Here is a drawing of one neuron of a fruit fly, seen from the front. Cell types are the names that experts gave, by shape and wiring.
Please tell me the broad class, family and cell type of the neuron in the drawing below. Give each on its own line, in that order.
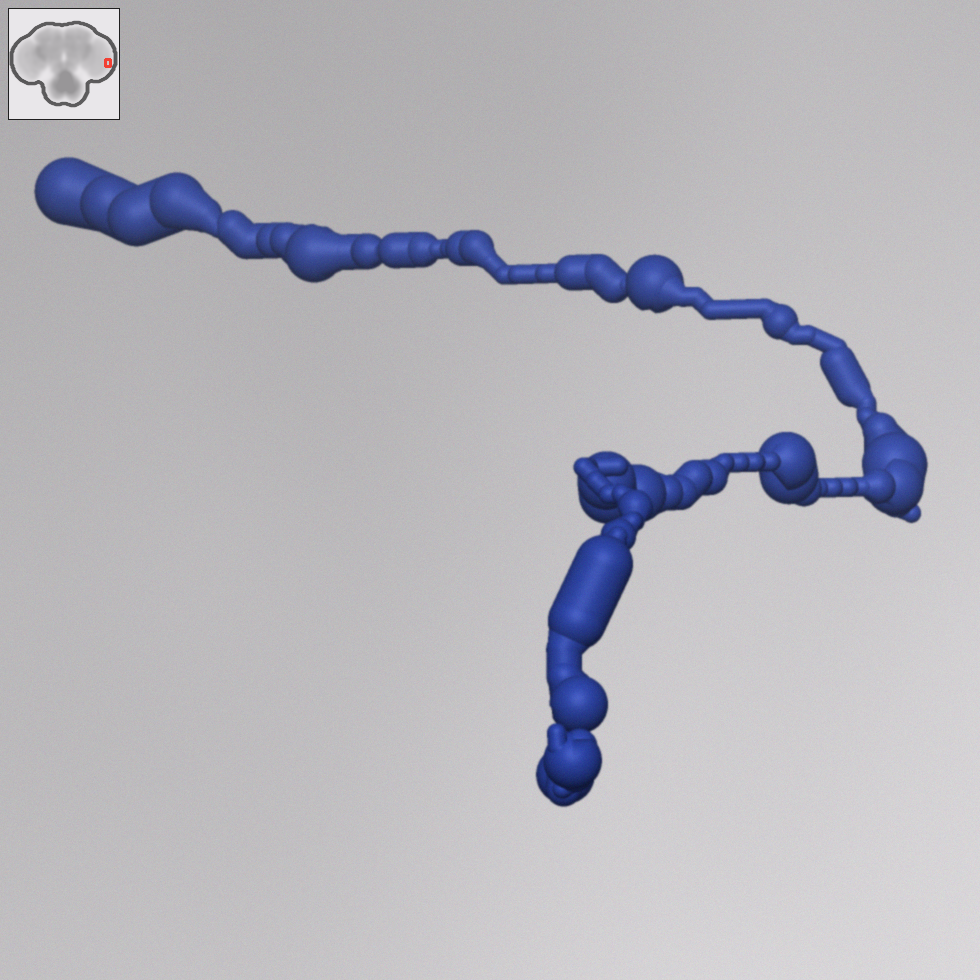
photoreceptor or other optic-lobe sensory neuron
class visual
R7p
